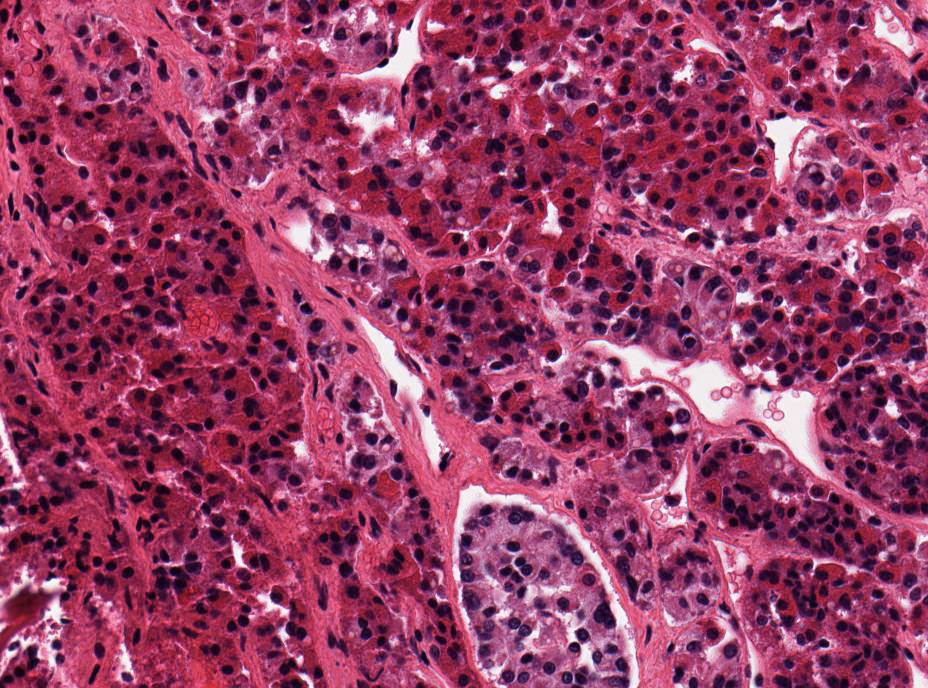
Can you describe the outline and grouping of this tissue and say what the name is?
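Most cells are polygonal, with abundant granular, deeply eosinophilic cytoplasm and round, darkly stained nuclei. At bottom centre a rounded nest has paler, greyish-pink cytoplasm than its surroundings. A fibrous band with elongated spindle nuclei runs diagonally from upper left toward the centre. This is pituitary.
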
